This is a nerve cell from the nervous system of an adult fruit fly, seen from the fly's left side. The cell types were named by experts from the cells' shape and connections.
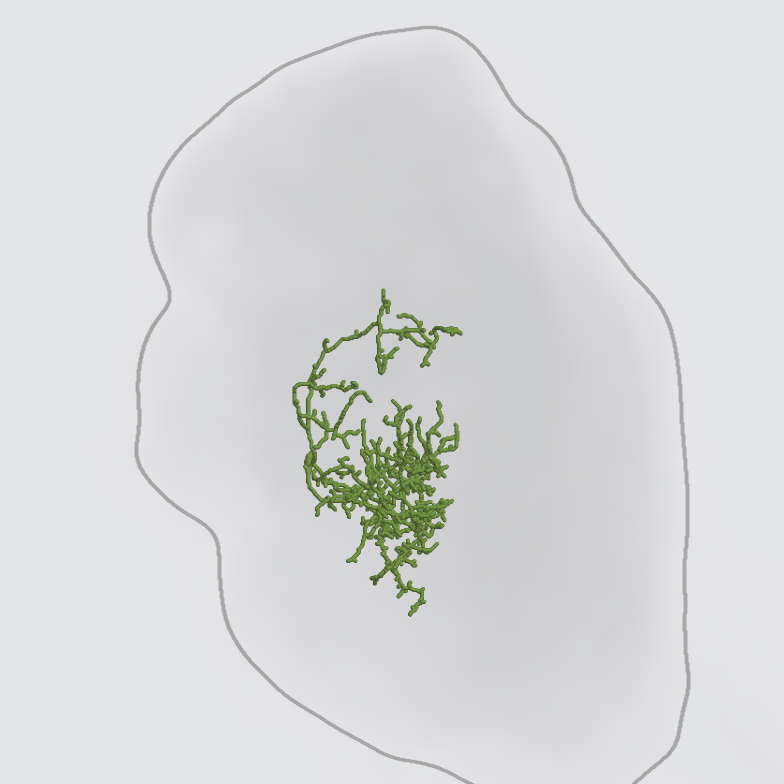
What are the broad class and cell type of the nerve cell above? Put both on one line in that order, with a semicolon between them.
central-brain intrinsic neuron; WED061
